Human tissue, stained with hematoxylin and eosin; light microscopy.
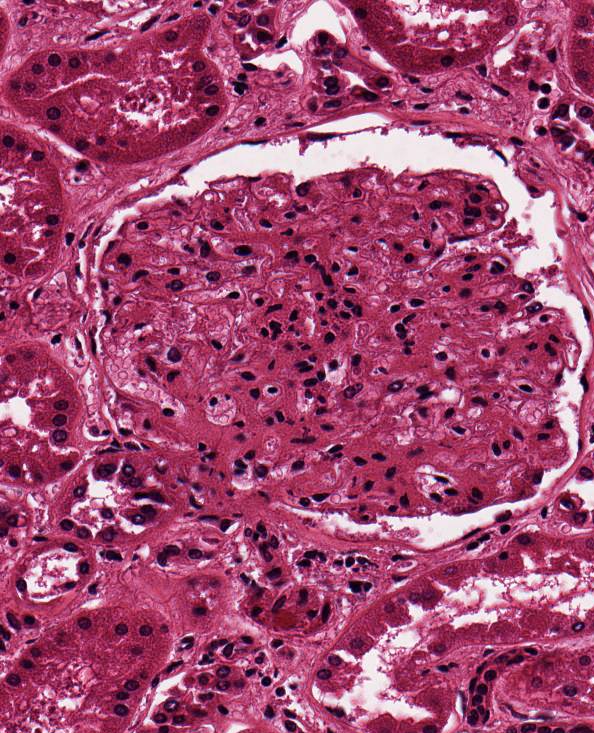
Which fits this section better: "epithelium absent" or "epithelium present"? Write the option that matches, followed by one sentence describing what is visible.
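Epithelium present. The surrounding tubules are lined by cells with abundant pink granular cytoplasm and round nuclei.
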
